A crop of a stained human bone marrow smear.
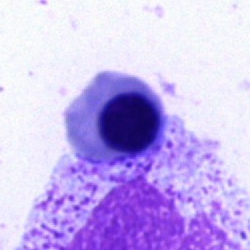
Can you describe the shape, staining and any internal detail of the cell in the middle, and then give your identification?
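Look at how angular the outline is, with several short, straight sides. The nucleus sits off-centre toward the right, so the cytoplasm makes its widest band on the left side of it. You won't find any visible granules in that cytoplasm. That's an erythroblast.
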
